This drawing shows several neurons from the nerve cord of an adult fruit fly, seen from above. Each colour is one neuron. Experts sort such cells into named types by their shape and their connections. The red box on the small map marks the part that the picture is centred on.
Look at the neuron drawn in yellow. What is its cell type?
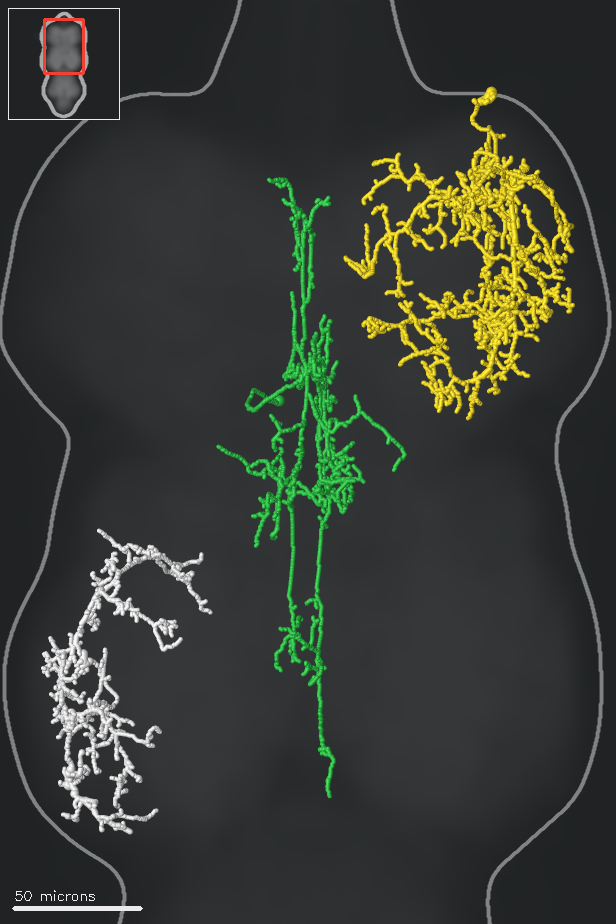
IN17A061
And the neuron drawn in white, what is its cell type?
IN13A034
